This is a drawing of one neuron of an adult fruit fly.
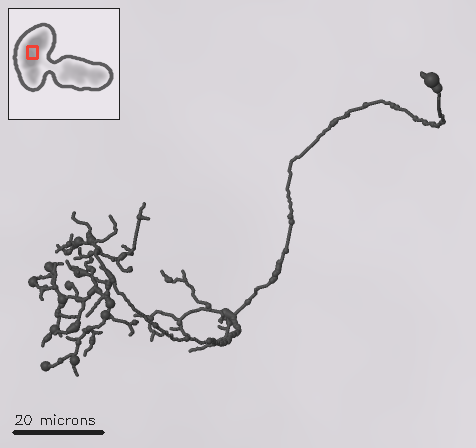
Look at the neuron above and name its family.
class CX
